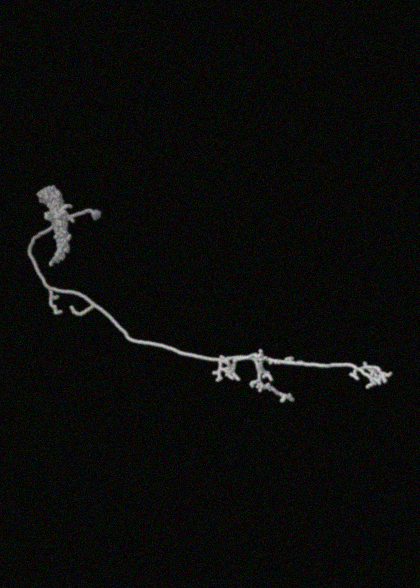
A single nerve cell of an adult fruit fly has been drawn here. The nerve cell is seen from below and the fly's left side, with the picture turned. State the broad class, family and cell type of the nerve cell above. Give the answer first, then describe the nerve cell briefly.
Its broad class is descending neuron. Its family is pMP. It is of cell type pMP2. As drawn here it is wider than it is tall.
